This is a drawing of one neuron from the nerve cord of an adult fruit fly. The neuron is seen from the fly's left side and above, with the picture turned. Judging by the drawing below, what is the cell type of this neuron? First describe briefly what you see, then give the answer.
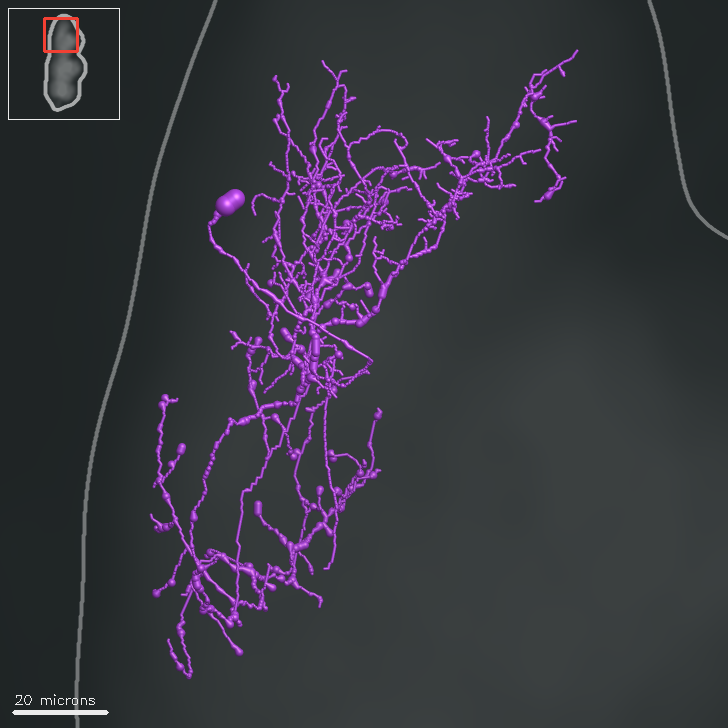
From top to bottom in the picture it spans about 140 microns. As drawn here it is taller than it is wide. This is a nerve-cord intrinsic neuron. The cell type is INXXX307.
